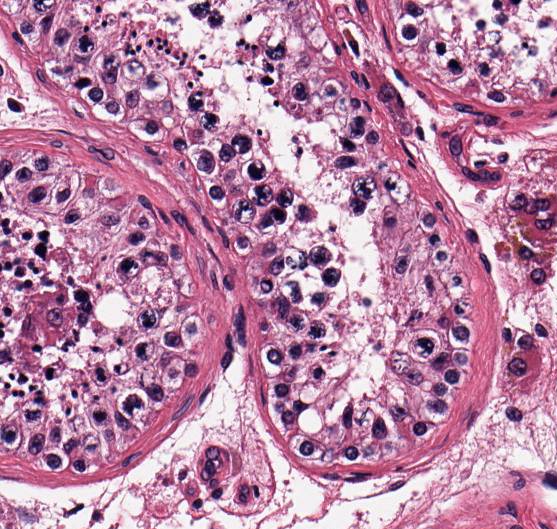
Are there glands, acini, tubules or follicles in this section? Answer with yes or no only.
Yes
